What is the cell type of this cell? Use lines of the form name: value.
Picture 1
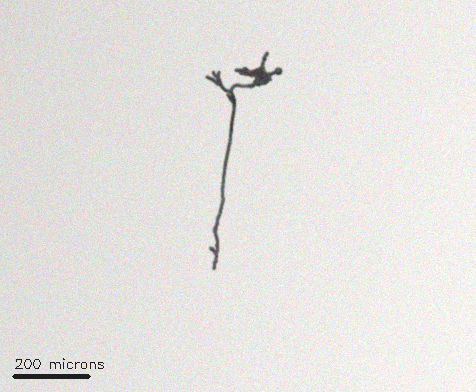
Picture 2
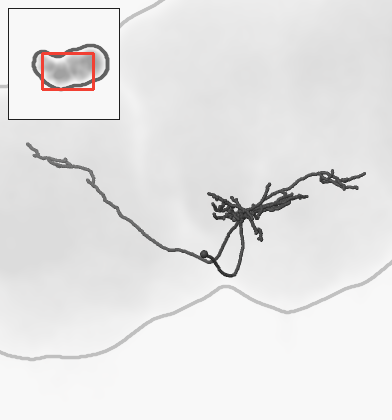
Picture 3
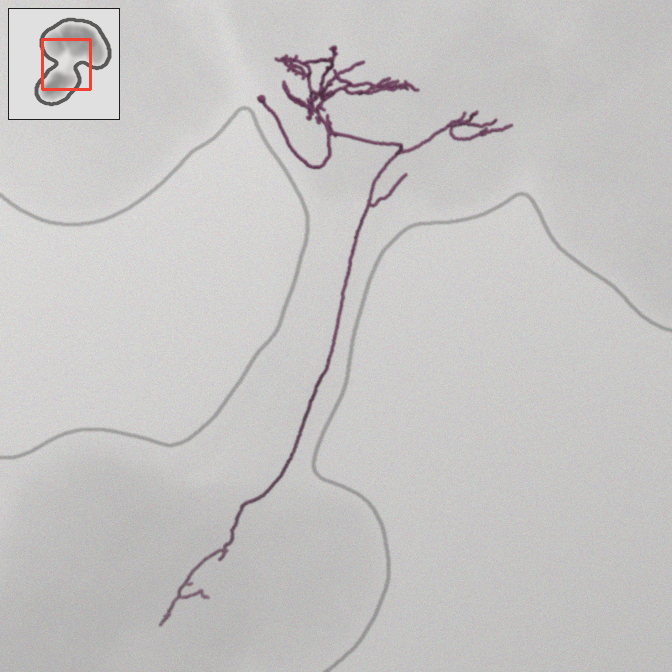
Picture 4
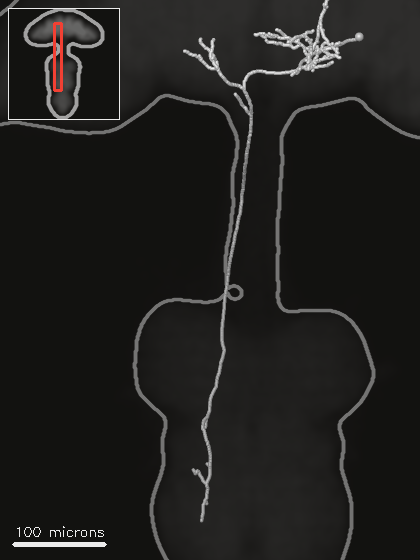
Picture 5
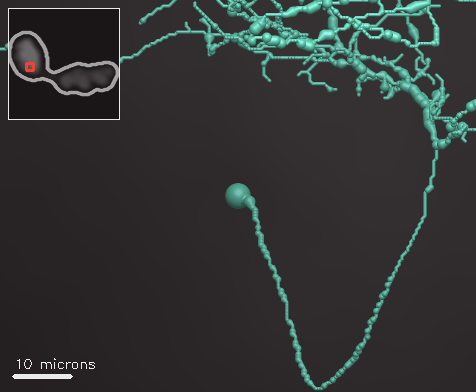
cell type: DNg07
